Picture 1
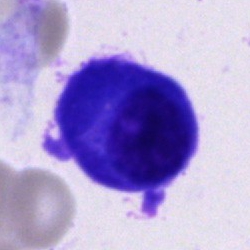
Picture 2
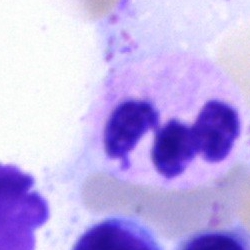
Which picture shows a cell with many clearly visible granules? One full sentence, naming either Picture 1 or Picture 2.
The cell in picture 2 has many visible granules in its cytoplasm.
